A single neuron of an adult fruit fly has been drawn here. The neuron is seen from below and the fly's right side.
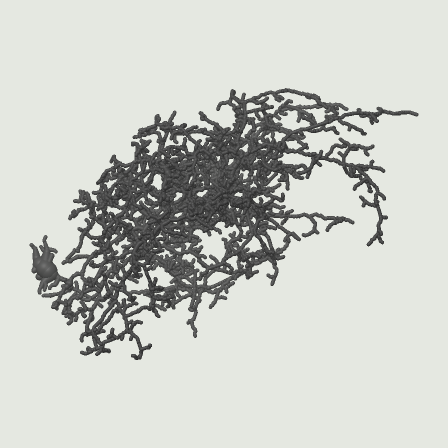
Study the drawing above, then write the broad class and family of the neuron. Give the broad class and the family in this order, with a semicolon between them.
nerve-cord intrinsic neuron; hemilineage 21A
